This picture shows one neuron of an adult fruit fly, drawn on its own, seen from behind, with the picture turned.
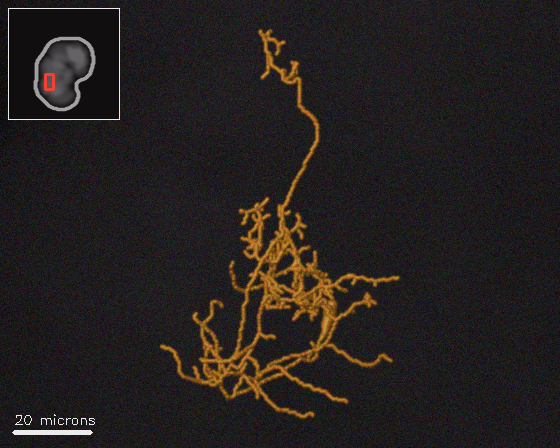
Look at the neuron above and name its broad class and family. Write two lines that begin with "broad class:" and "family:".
broad class: central-brain intrinsic neuron
family: class DAN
